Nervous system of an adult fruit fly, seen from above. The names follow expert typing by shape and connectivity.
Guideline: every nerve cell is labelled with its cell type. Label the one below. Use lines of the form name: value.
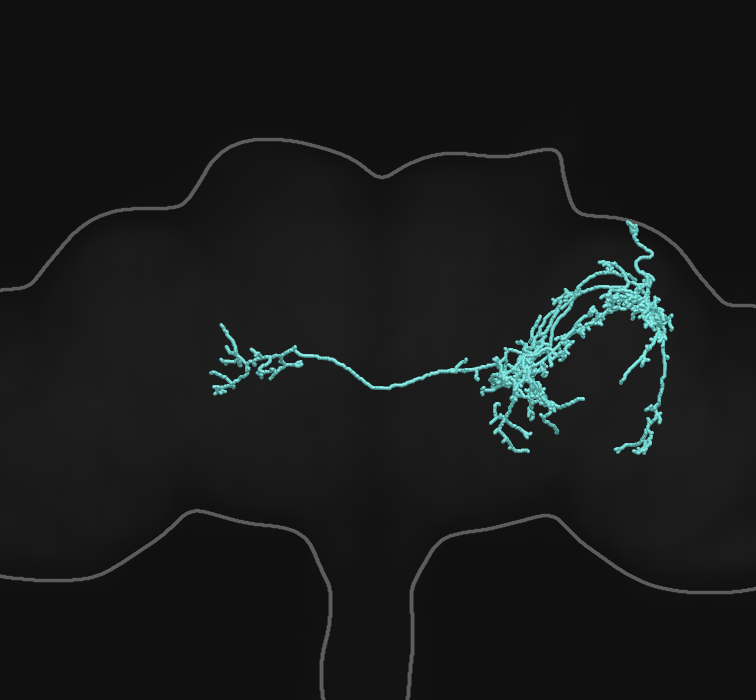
cell type: CL070_a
